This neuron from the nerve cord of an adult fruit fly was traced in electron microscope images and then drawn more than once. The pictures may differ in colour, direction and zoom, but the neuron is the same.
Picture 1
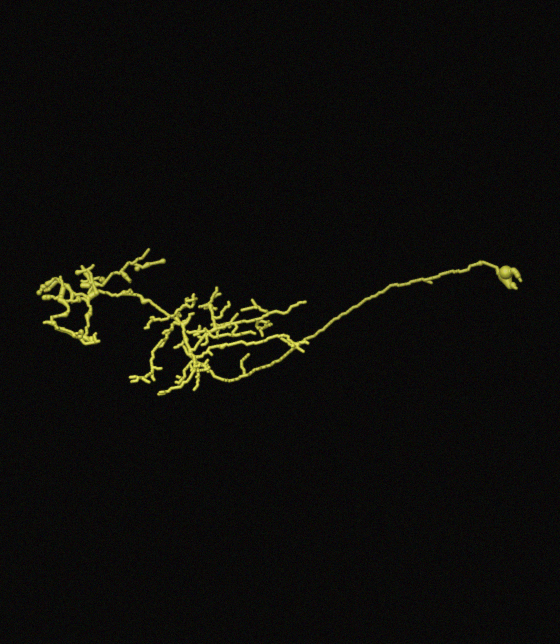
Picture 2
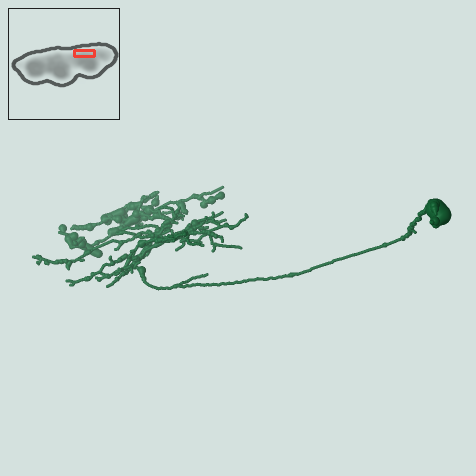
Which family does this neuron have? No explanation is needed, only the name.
hemilineage 06A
